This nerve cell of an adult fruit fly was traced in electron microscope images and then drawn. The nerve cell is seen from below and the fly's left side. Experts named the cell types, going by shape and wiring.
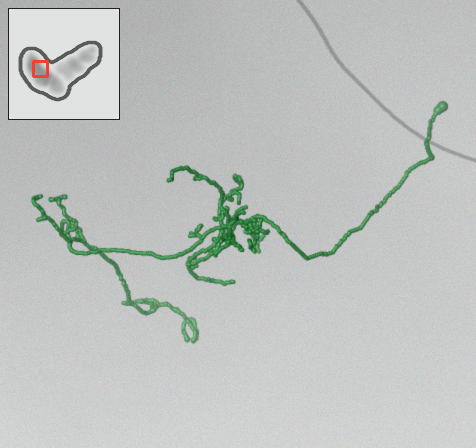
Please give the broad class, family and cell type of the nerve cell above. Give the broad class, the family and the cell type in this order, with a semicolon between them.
central-brain intrinsic neuron; class CX; FS1A_c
